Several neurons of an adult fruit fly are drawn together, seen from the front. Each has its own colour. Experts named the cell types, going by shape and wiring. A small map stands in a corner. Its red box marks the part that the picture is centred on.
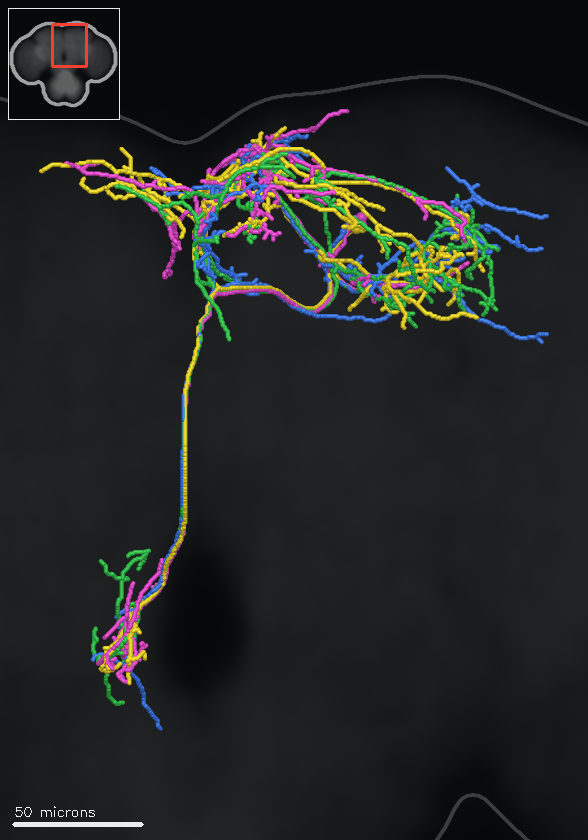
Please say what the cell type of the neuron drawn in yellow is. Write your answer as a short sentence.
The cell type is SMP711m.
